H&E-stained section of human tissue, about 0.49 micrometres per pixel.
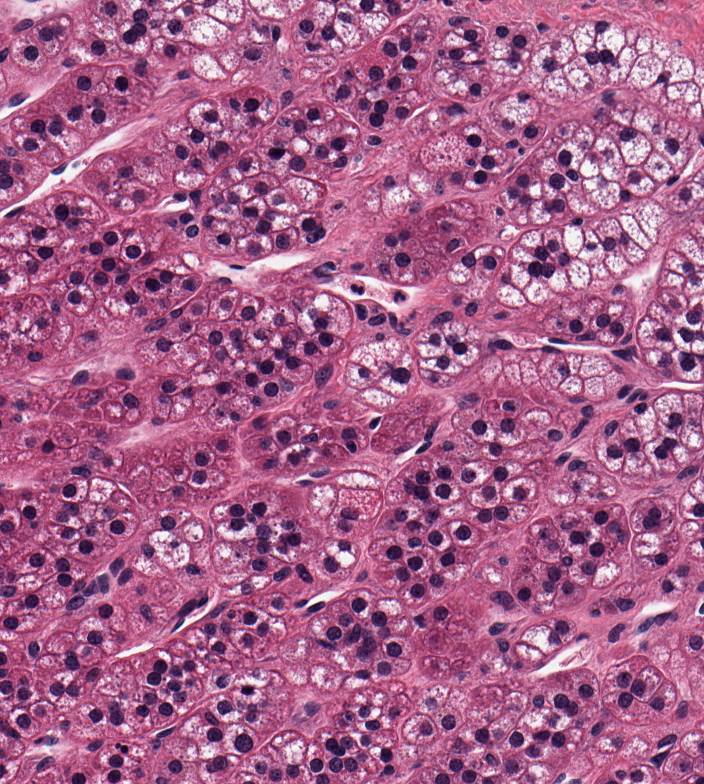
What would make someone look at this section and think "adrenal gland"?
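Throughout the field, cells lie packed in rounded nests and short cords. Many have pale, finely vacuolated, foamy cytoplasm, most plentiful toward the upper right, and these agree with the adrenal gland.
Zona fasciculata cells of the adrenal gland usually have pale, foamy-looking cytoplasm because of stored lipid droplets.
Other cells have pink, finely granular cytoplasm. The nuclei are round and dark, mostly one per cell.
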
